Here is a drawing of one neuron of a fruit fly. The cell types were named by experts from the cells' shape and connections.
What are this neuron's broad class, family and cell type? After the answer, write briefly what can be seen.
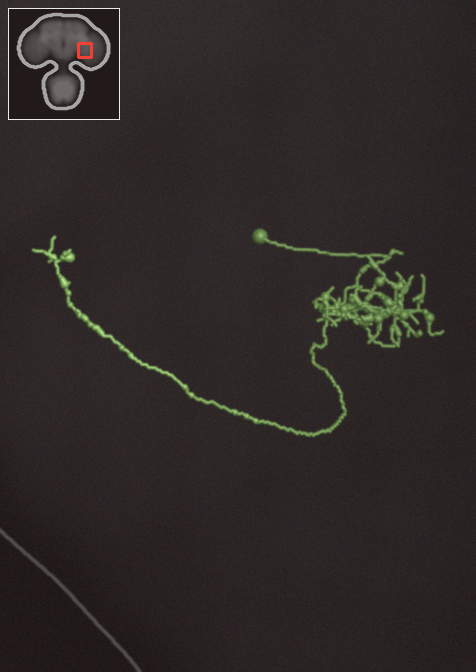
Its broad class is optic-lobe intrinsic neuron. Its family is Tm. It is of cell type Tm5c. The picture shows dozens of branch ends. As drawn here it is wider than it is tall.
